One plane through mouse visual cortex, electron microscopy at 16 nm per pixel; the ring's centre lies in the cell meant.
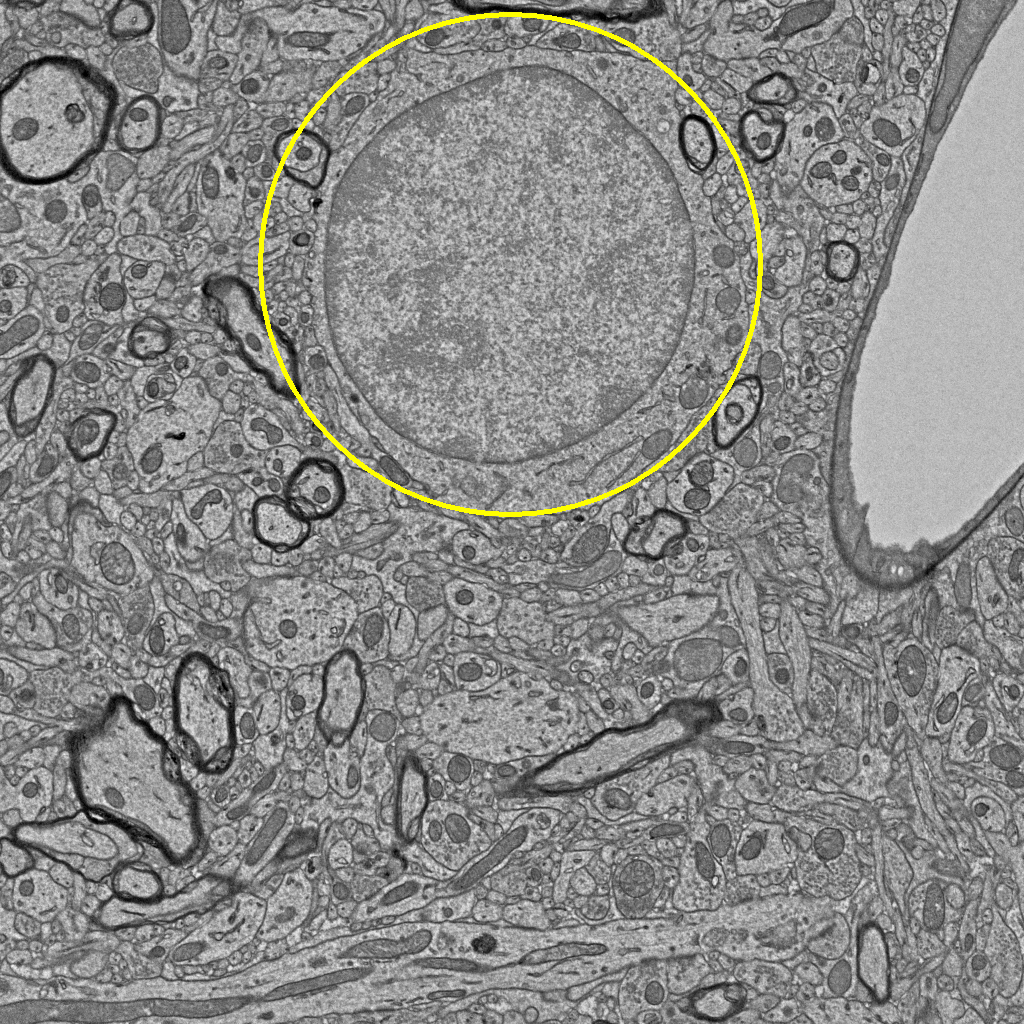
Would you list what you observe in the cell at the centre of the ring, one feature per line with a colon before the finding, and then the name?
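Nucleus: roughly round, seen in full
Nuclear envelope: smooth, no deep folds
Chromatin: finely granular, paler and darker patches throughout
Mitochondria: a few, mostly right of the nucleus
Cell type: oligodendrocyte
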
